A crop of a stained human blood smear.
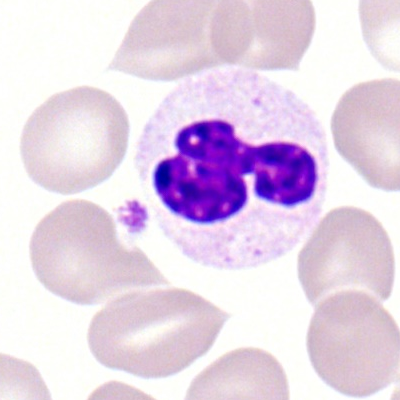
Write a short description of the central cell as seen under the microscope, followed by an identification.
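Checking the outline first, it is round and smooth. The chromatin, checked next, is dark purple and coarsely clumped. Then the cytoplasm: abundant and pale pink, with fine lilac granules scattered through it. Last, the name: segmented neutrophil.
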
